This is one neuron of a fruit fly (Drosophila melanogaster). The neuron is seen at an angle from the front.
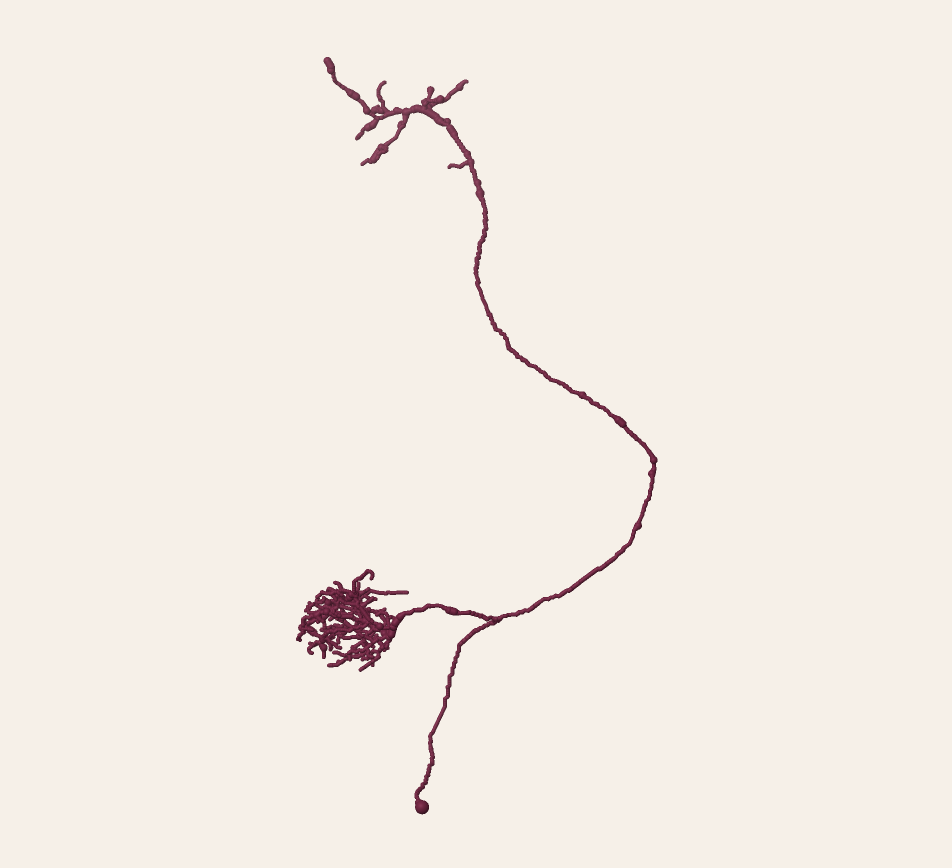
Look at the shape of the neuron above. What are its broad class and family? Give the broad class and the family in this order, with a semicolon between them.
central-brain intrinsic neuron; hemilineage ALv1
